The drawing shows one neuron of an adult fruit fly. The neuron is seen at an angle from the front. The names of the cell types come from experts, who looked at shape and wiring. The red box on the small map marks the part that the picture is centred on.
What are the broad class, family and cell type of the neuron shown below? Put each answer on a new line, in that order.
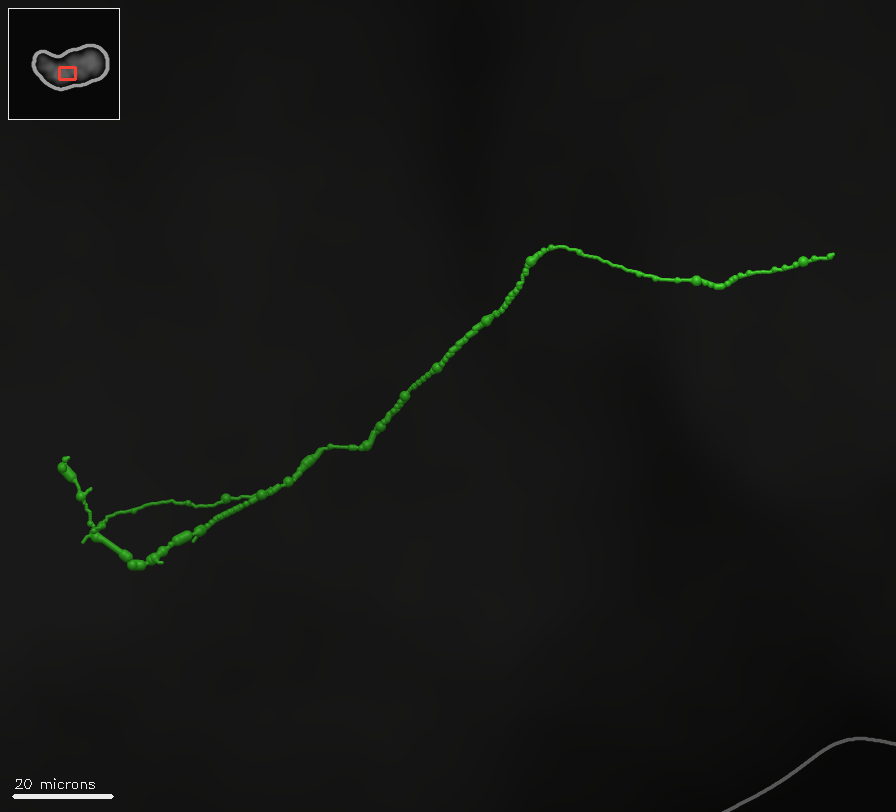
sensory neuron entering the nerve cord
class gustatory
WG2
